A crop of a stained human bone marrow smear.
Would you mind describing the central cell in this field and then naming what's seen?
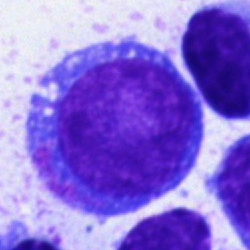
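Round in outline, the cell has a slightly irregular, fuzzy edge. Its cytoplasm is blue. A few reddish-purple granules lie in the lower-left part of the cytoplasm. A few small clear vacuoles lie in the upper-left part of the cytoplasm. The cell is a blast.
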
